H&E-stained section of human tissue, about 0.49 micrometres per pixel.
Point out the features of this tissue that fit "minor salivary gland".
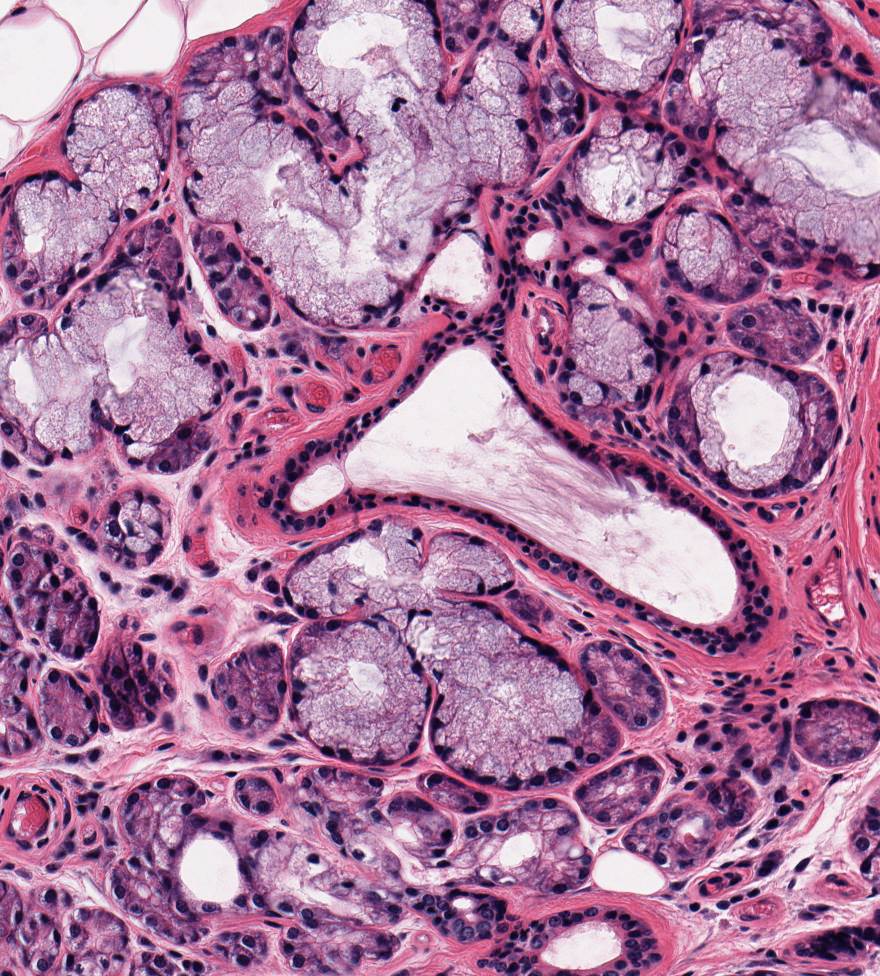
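In this minor salivary gland, closely packed acini, parted by thin pink fibrous septa, fill the field around one large elongated central duct.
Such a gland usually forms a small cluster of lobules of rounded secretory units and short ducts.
Many acini, mostly in the upper half and centre, are mucous: pale, foamy, lilac-grey cytoplasm, small flattened basal nuclei.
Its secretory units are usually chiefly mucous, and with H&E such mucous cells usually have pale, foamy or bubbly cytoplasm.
Note a few large, empty fat cells top left.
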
